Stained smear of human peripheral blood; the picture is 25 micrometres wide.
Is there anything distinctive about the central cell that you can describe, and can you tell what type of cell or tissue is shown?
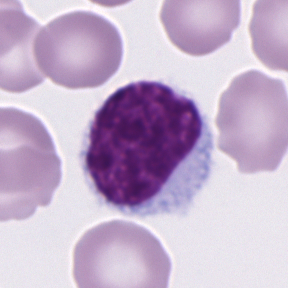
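The cell measures about 12 micrometres across. Its oval nucleus fills about 70% of the cell's area and sits off-centre, toward the upper left. The chromatin is coarse and clumped, dark purple with paler gaps between the clumps. The cytoplasm is pale blue, with fine purple-blue specks scattered through it. This is a hairy cell.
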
